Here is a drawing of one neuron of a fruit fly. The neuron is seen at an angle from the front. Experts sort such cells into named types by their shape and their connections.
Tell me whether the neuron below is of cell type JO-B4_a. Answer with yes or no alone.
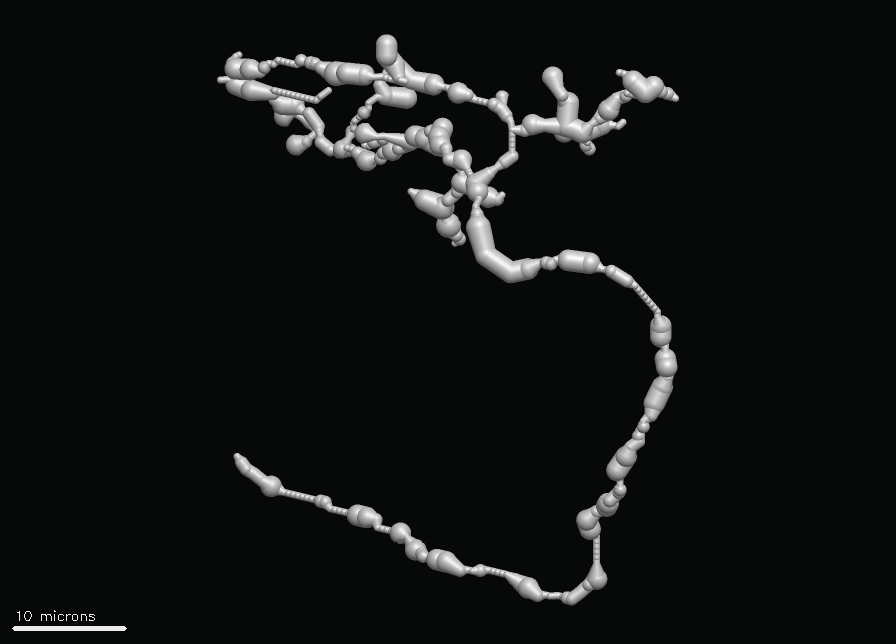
no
